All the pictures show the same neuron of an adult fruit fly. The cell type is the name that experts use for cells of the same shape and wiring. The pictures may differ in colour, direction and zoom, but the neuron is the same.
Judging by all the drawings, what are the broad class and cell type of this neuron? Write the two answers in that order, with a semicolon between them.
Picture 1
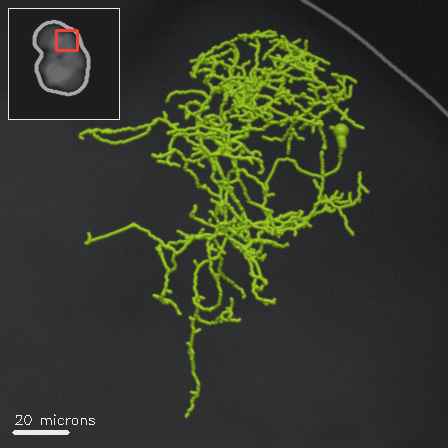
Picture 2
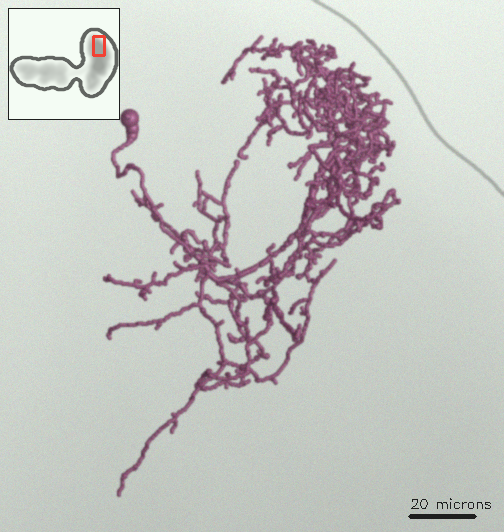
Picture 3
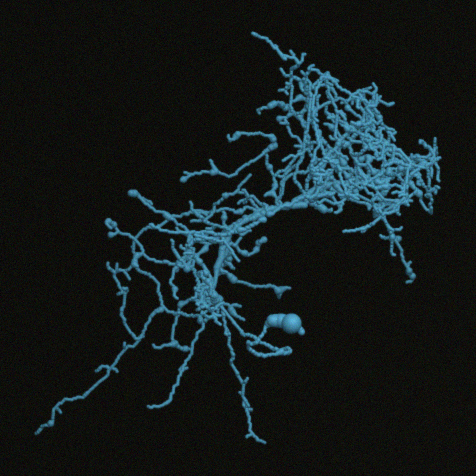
central-brain intrinsic neuron; SLP379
